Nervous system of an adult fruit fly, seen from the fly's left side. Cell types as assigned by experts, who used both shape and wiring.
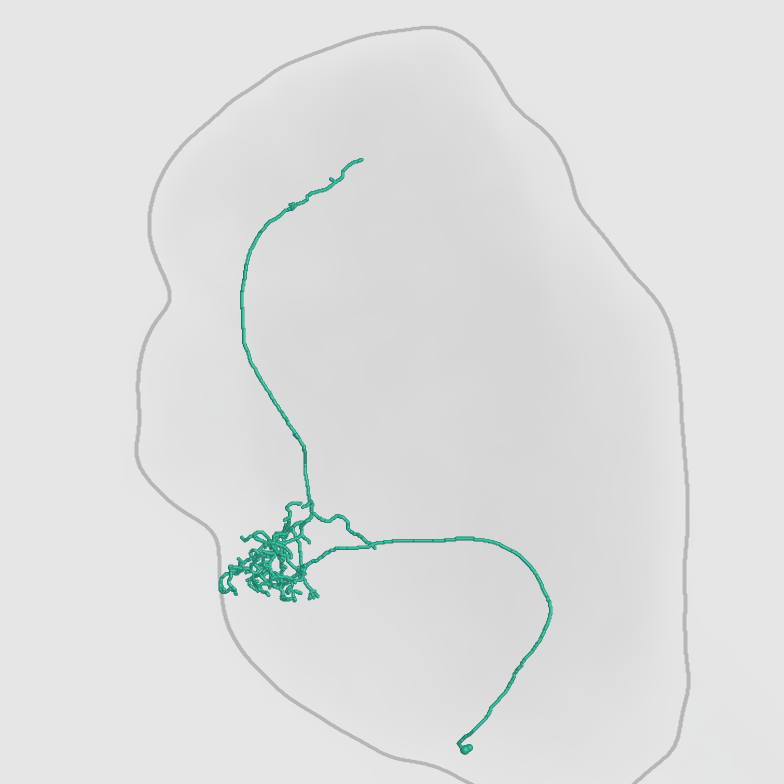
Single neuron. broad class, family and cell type: central-brain intrinsic neuron; hemilineage LB5; PRW027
